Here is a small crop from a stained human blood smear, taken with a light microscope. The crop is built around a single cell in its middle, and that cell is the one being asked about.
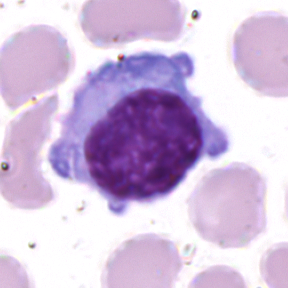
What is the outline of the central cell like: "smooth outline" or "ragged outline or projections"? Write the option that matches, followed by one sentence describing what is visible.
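Ragged outline or projections. Rounded cytoplasmic blebs stick out at the upper right, the right and the bottom of the cell.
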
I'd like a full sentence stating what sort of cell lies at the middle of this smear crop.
The cell featured at the centre of this crop is a plasma cell.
